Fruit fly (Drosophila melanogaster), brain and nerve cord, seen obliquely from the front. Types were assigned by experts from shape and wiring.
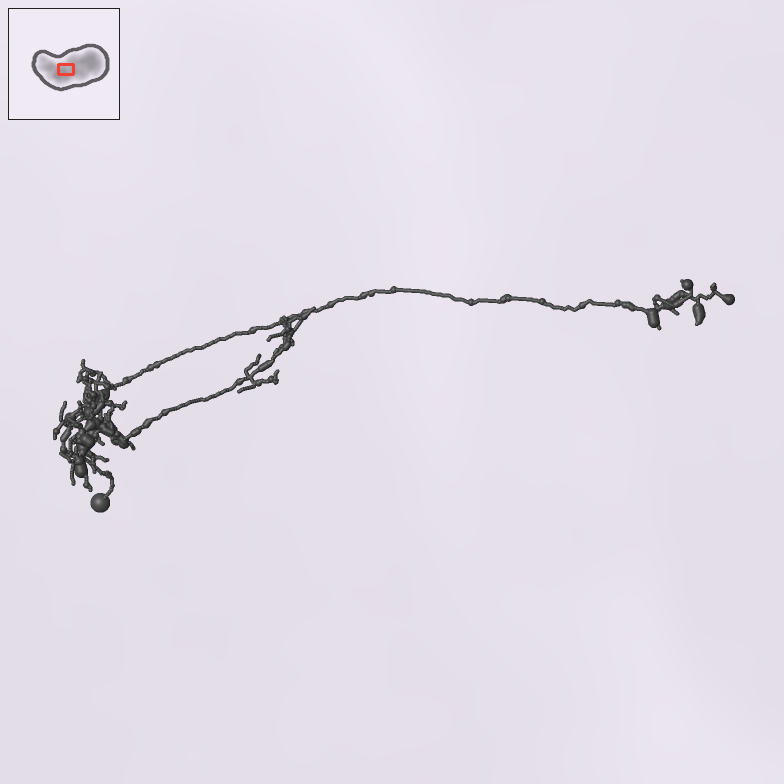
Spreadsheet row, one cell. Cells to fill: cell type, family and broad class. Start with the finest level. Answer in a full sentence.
Type LLPC1 of the LLPC family, a visual projection neuron.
